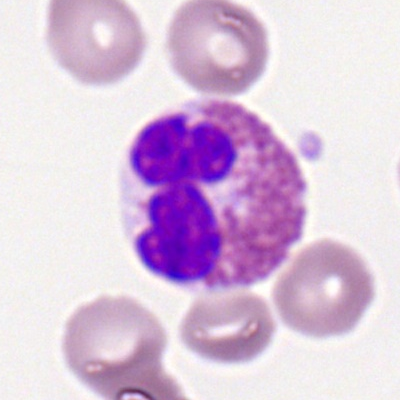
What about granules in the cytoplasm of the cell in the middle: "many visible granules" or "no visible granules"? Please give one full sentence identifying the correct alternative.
Many visible granules are held in the cell's cytoplasm.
